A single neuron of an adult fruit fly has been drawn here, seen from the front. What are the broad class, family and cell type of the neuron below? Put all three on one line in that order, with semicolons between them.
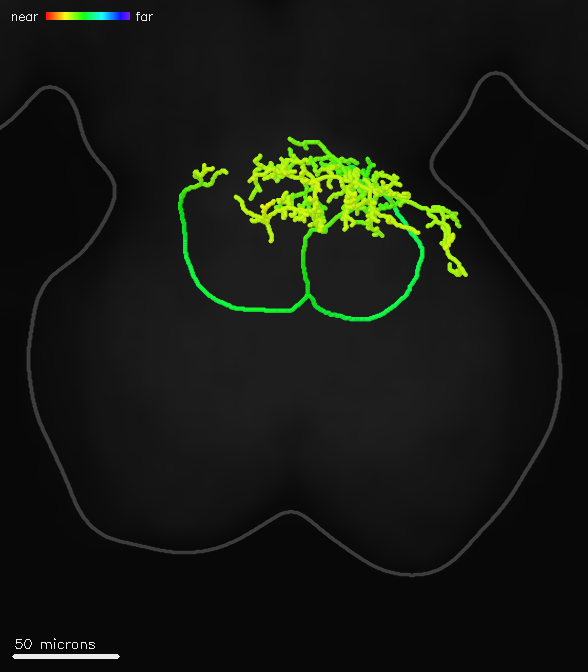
nerve-cord intrinsic neuron; hemilineage 19B; IN19B043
